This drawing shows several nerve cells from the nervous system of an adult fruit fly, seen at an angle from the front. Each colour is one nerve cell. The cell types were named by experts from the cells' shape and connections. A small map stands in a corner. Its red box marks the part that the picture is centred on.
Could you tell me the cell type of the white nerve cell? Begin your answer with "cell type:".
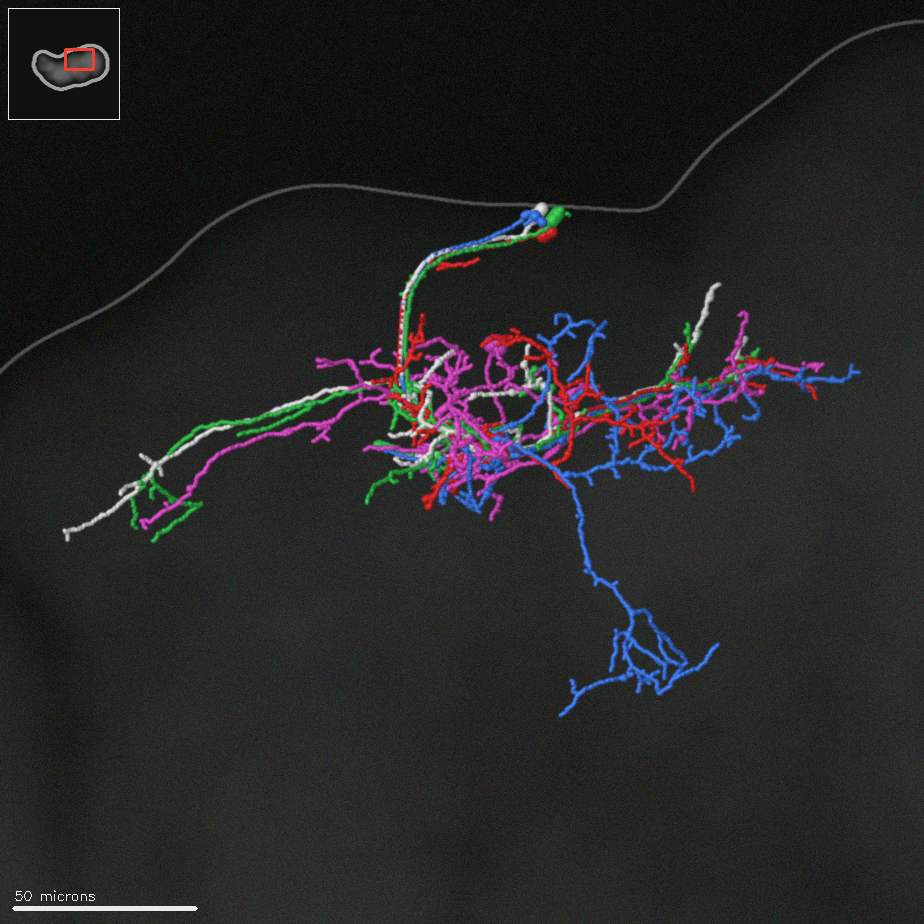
cell type: CL195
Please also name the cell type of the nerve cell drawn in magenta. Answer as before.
cell type: CL228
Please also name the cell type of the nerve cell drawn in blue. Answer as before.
cell type: SMP451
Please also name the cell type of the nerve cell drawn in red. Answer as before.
cell type: SMP452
